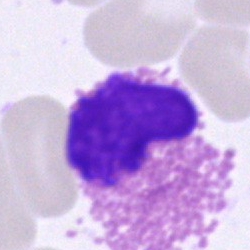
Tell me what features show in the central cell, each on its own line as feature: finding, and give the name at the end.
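Nucleus: single unlobed dark purple mass, notch in lower right side
Position: nucleus upper left; granular cytoplasm mainly below and to the right
Chromatin: dark, coarsely clumped
Granules: fairly even size
Cell type: eosinophil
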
